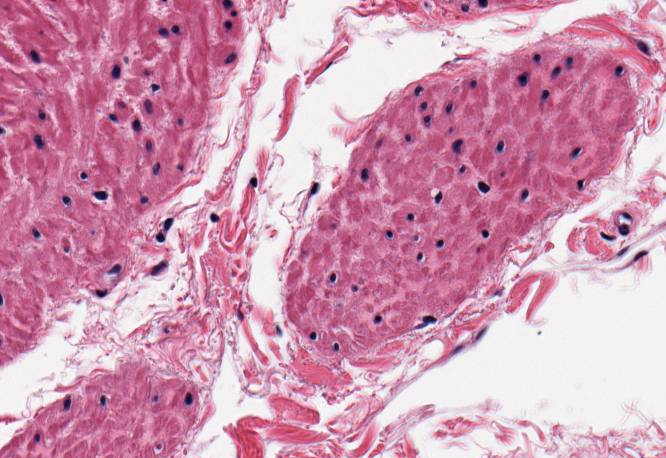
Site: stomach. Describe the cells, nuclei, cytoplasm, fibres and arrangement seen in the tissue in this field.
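In the field lie three bundles of muscle fibres: a large oval one at centre-right, one at upper left and one at lower left. Dark, round to oval nuclei sit centrally within individual fibre profiles. Loose connective tissue of wavy pink collagen strands separates the bundles. No epithelium is present.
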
